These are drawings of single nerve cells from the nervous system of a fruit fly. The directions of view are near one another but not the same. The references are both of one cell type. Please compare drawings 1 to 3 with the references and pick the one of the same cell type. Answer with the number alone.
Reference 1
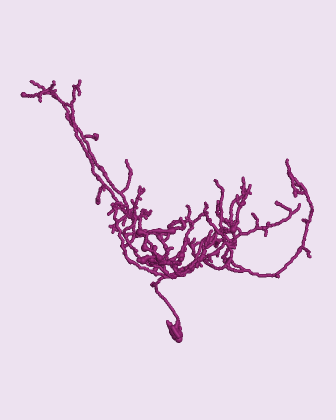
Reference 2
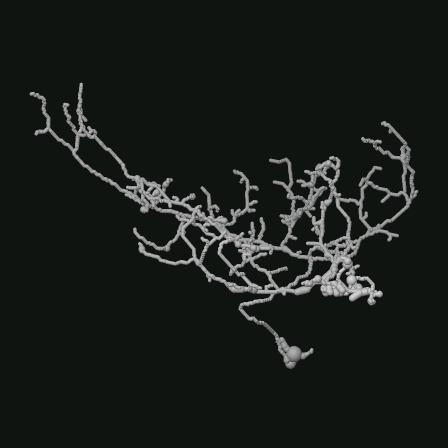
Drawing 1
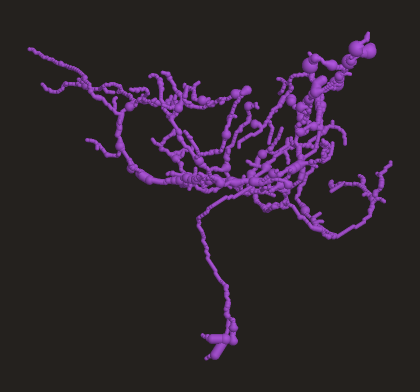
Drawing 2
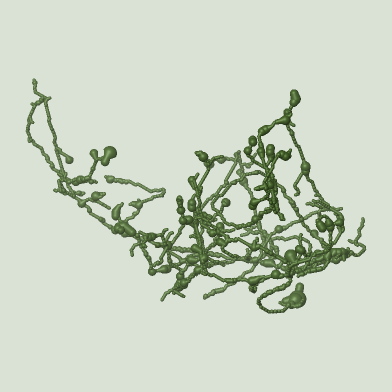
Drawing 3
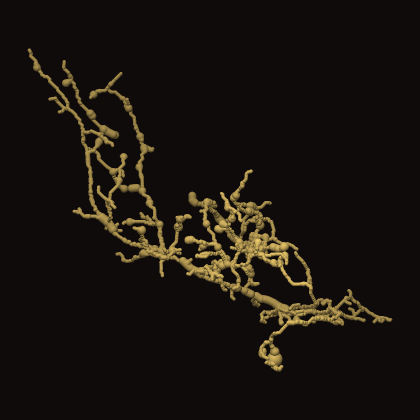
1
